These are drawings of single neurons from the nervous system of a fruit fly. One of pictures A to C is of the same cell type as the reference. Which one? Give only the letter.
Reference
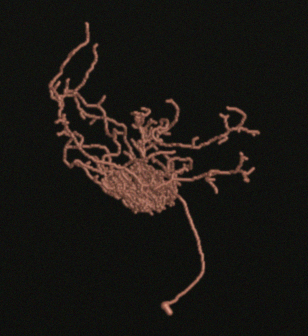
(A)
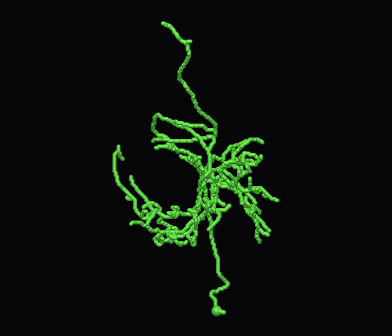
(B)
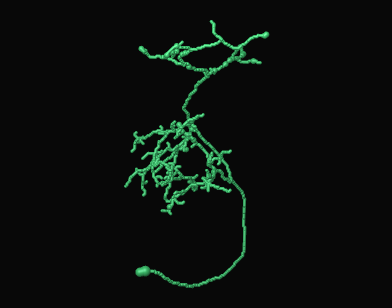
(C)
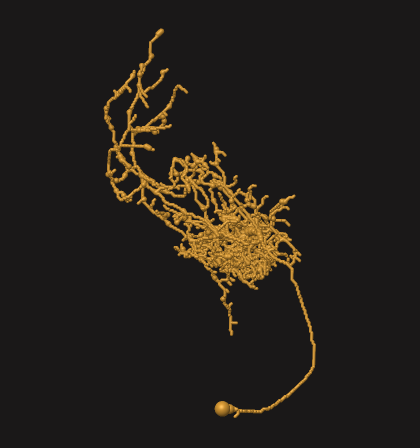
C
